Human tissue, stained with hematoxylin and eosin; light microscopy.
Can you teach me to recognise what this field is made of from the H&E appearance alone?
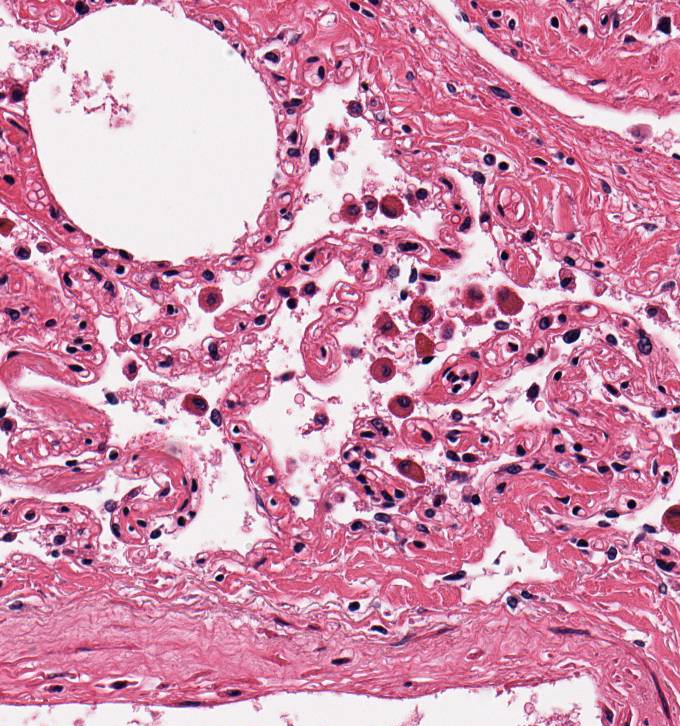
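Tissue: alveolus. Middle of field: network of thin branching septa enclosing open airspace-like spaces.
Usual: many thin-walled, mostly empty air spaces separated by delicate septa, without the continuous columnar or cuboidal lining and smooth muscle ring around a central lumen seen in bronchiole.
Rounded cells with dense brownish-red cytoplasm lie free in the central spaces.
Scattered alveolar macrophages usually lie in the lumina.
Top left: large round empty space, smooth outline. Bottom: horizontal band of dense wavy pink fibres with elongated nuclei.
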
